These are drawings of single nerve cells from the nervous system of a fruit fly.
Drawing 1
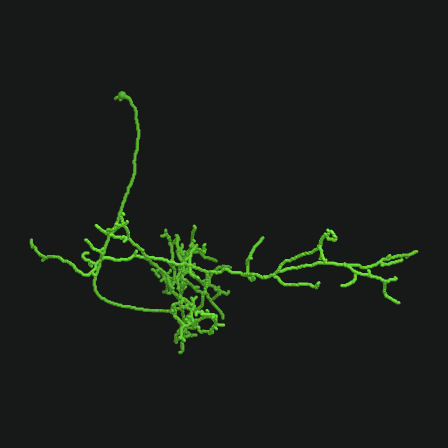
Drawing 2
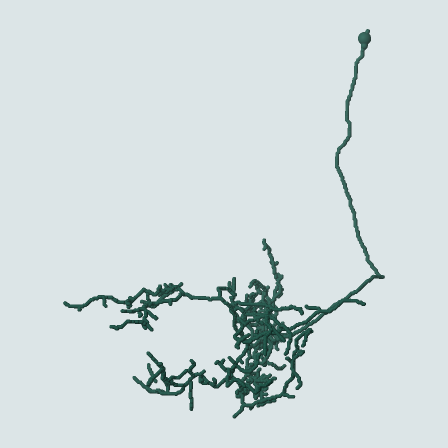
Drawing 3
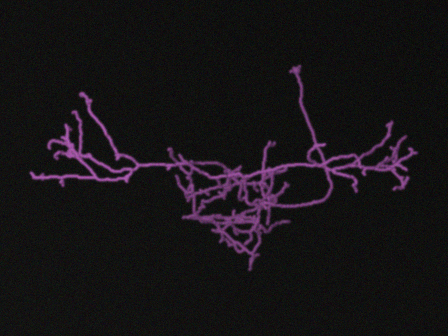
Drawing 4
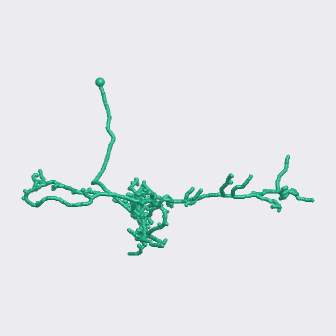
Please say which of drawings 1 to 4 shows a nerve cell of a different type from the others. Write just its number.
2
